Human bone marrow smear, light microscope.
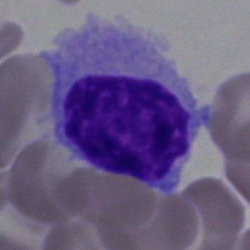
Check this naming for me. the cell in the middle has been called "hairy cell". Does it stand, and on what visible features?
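Hairy cell is a fitting name for this cell. What decides is the outline, which is irregular, with a frayed, ruffled border.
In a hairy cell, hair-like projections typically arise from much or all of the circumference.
The chromatin is dense and dark purple, broken by small paler patches.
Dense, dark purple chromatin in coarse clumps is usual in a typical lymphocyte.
The chromatin therefore gives no support to hairy cell over lymphocyte; the ruffled border is what speaks for hairy cell. No distinct granules are seen in the cytoplasm, and red cells crowd against the lower edge of the cell, partly overlapping it.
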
